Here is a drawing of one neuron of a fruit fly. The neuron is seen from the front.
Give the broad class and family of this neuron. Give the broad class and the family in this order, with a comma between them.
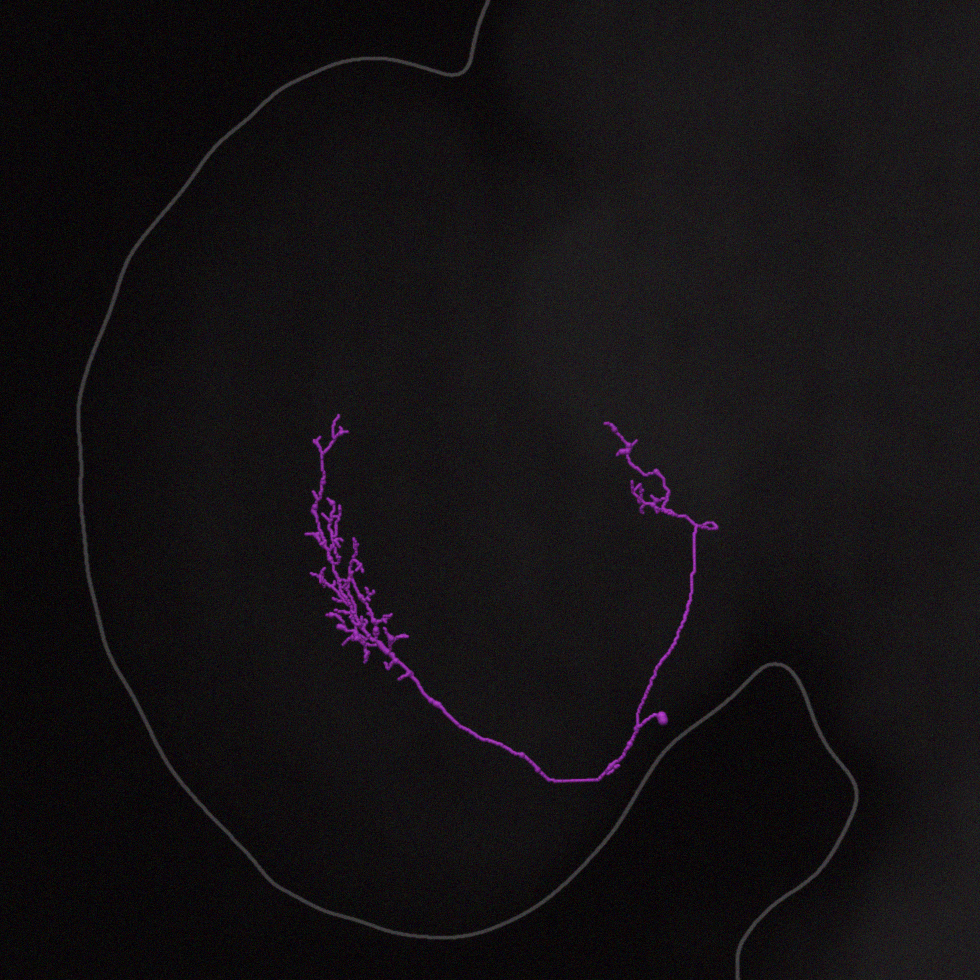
optic-lobe intrinsic neuron, MeLo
